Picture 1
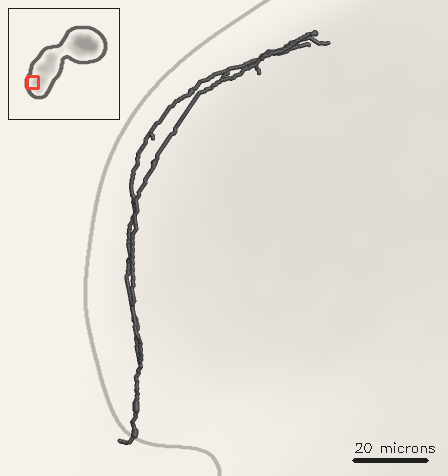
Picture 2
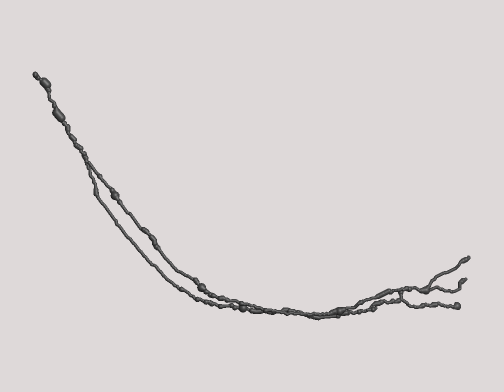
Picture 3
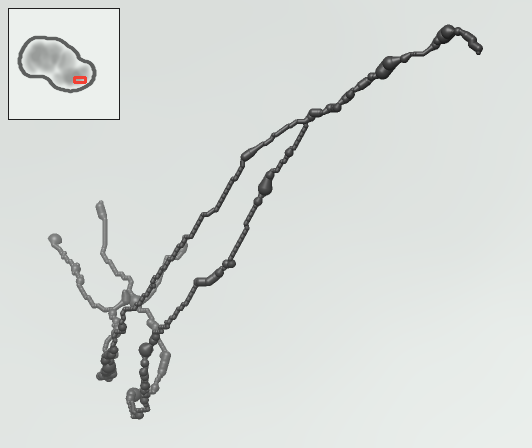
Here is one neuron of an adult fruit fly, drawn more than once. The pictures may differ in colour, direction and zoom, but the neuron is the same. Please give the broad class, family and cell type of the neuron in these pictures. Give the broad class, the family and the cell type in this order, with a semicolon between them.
sensory neuron entering the nerve cord; class mechanosensory tactile; SNta42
